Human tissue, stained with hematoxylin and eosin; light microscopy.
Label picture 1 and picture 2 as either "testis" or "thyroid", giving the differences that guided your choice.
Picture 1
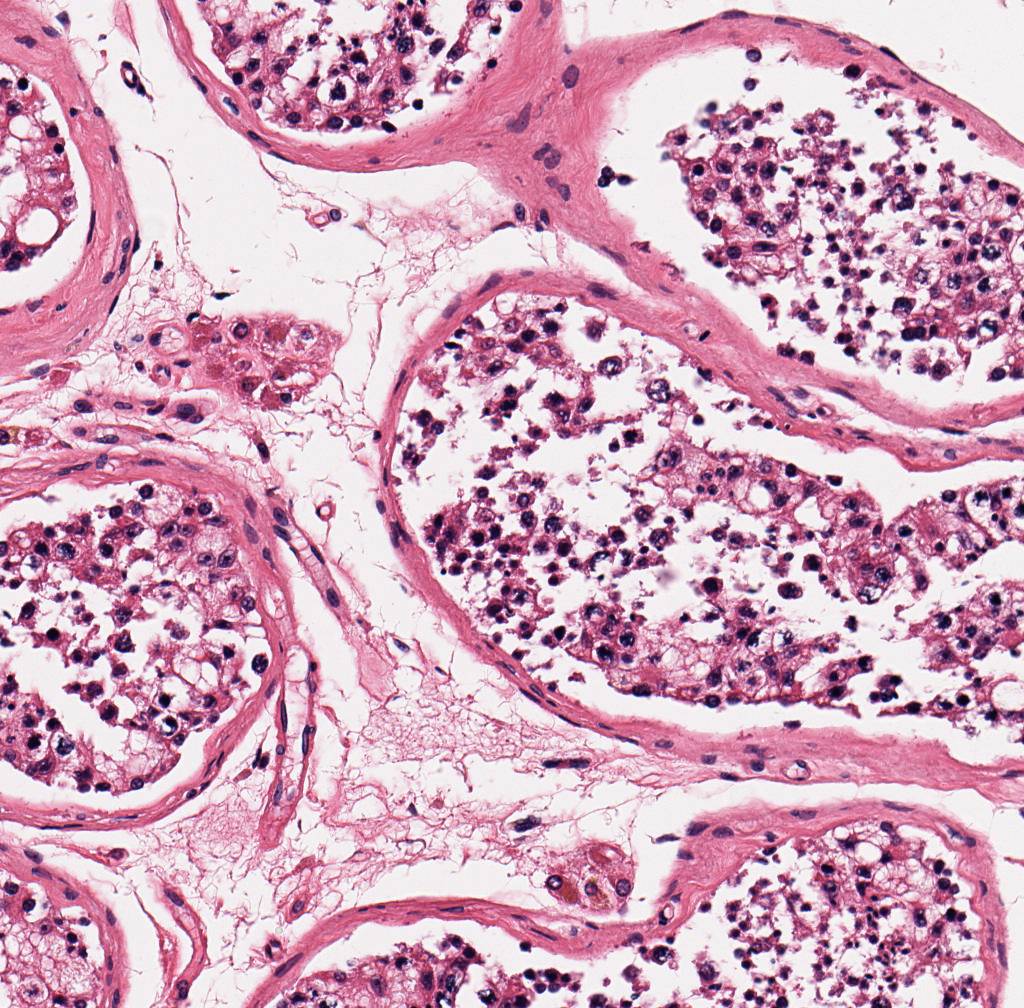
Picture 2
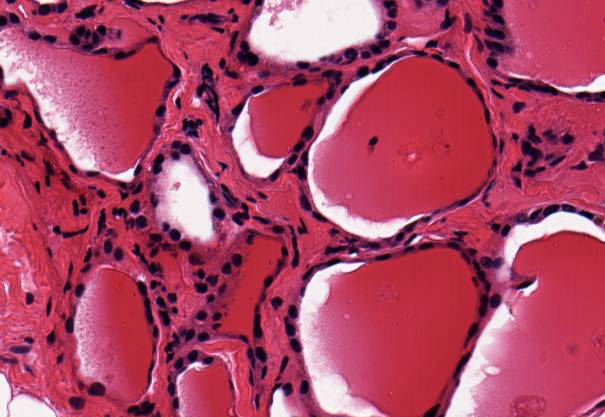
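Testis appears in the first picture, thyroid in the second. The testis tubules are bounded by thick, pink, layered walls in which flattened spindle-shaped nuclei run parallel to the surface. Inside the tubules, many cells have small, dark, round, condensed nuclei. Small clusters of Leydig cells with abundant pink cytoplasm sit in the interstitium at the left middle and near the bottom centre. In the thyroid, most follicles are filled with homogeneous deep pink colloid, and the lining cell nuclei are small, dark and densely stained. Pink fibrous collagenous stroma with scattered spindle-shaped nuclei separates the follicles, and no fat cells are present anywhere in the field.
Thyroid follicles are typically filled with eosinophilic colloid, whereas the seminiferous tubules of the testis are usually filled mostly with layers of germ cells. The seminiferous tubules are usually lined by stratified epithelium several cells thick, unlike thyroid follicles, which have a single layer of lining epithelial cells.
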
